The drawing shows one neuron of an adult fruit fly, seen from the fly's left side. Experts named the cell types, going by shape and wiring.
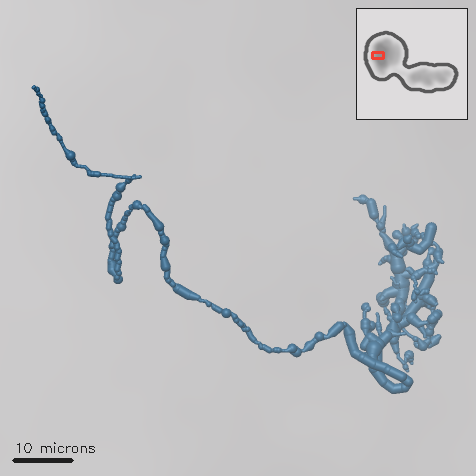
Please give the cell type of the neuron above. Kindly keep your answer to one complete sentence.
It is to cell type TRN_VP3a that the neuron belongs.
